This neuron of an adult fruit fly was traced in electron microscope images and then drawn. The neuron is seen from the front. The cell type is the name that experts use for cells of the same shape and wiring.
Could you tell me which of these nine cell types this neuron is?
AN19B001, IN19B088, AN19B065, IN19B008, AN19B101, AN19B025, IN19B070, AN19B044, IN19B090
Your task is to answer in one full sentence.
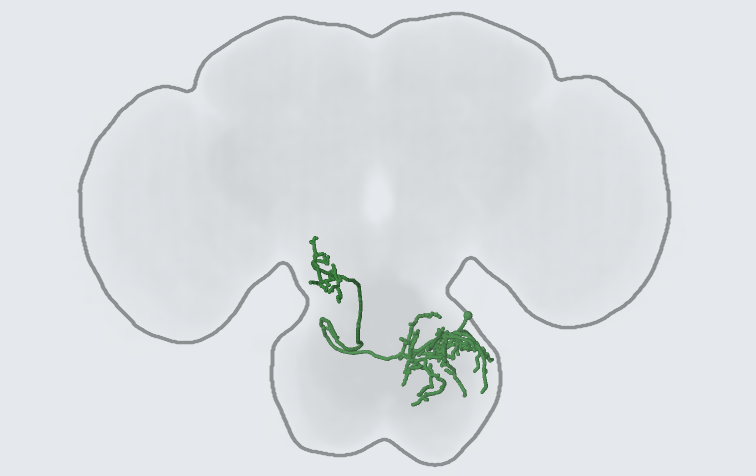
This neuron belongs to the cell type AN19B044.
